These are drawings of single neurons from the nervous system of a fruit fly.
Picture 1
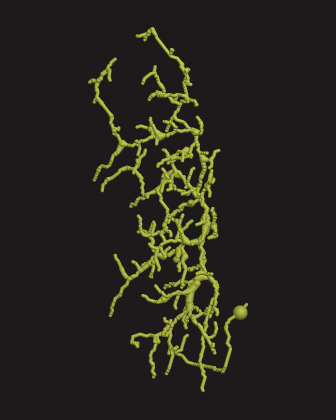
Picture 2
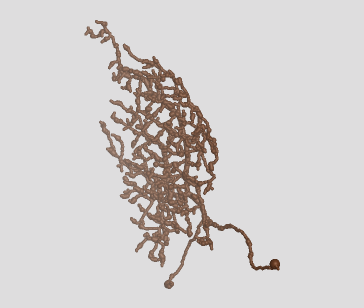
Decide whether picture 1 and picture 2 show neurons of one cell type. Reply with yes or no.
no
